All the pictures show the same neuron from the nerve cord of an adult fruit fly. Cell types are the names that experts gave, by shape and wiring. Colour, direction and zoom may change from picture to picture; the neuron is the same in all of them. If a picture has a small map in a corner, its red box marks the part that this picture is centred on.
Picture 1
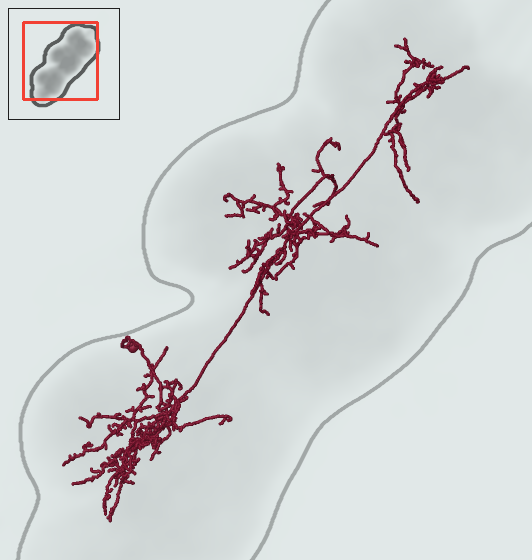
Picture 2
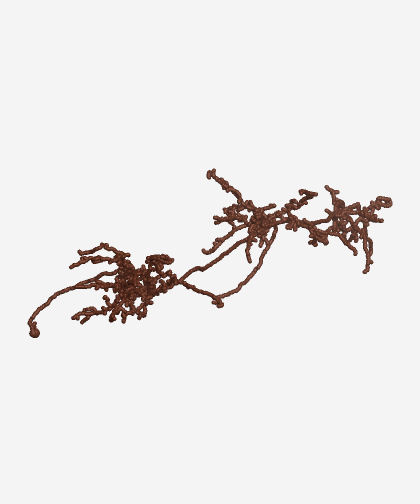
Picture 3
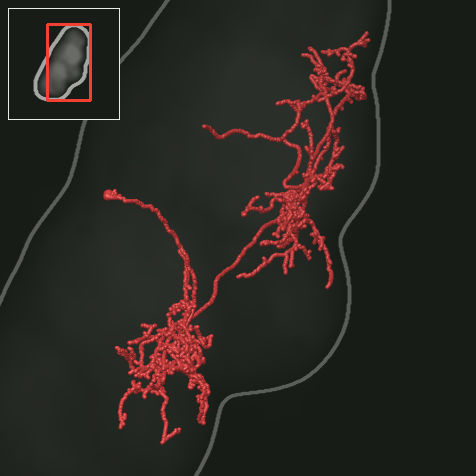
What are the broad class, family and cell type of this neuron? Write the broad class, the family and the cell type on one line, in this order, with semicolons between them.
nerve-cord intrinsic neuron; hemilineage 09B; IN09B018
